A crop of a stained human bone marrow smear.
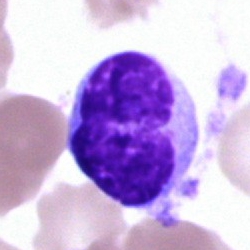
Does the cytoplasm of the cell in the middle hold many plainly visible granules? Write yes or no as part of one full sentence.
No, its cytoplasm lacks visible granules entirely.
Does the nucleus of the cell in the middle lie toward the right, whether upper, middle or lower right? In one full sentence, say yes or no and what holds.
No, this cell has its nucleus set toward the left.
